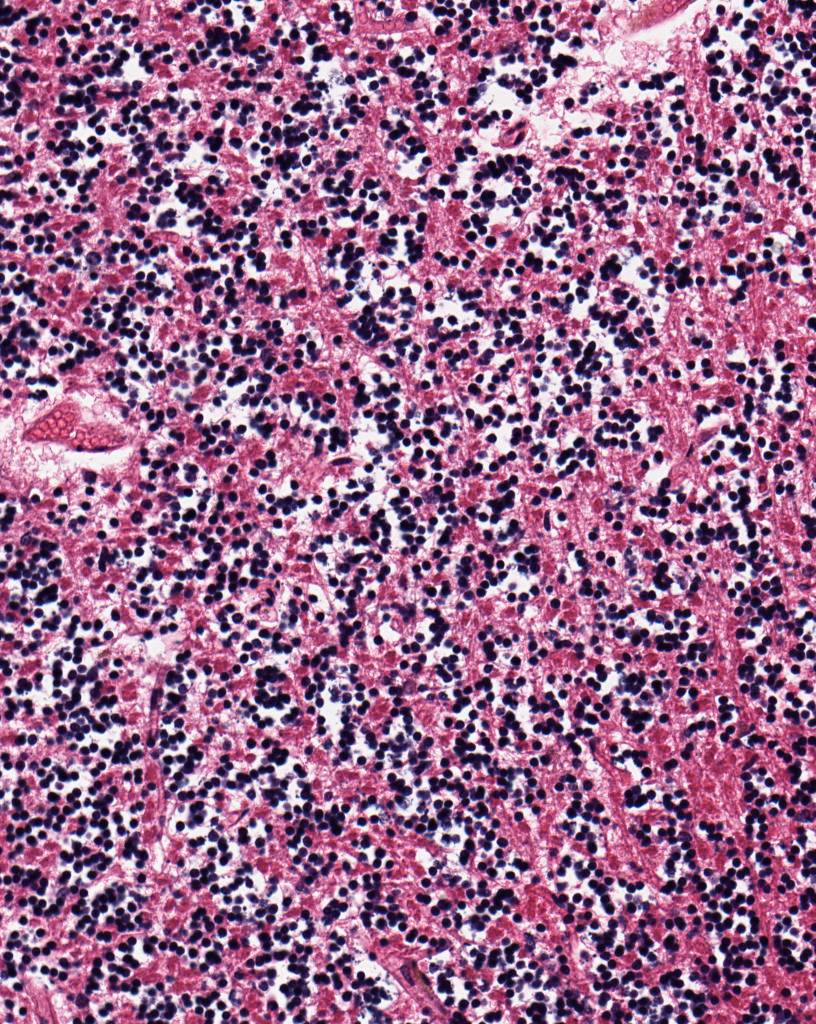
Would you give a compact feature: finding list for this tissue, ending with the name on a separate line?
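Nuclei: small, round, uniform, very darkly stained.
Cytoplasm: hardly any visible around most nuclei.
Large cells: none with abundant cytoplasm among the small nuclei.
Epithelium and glands: absent throughout the field.
Name: cerebellum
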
